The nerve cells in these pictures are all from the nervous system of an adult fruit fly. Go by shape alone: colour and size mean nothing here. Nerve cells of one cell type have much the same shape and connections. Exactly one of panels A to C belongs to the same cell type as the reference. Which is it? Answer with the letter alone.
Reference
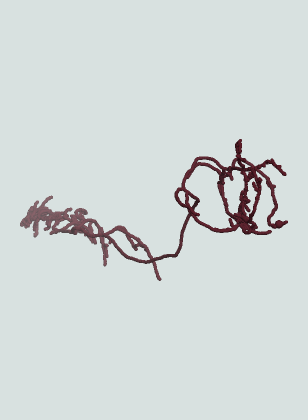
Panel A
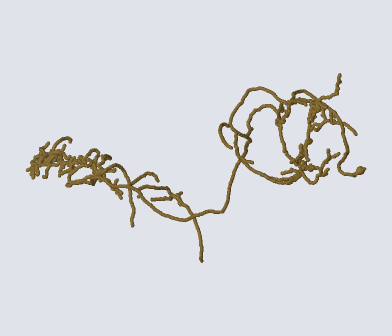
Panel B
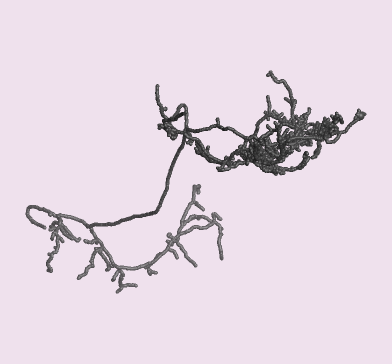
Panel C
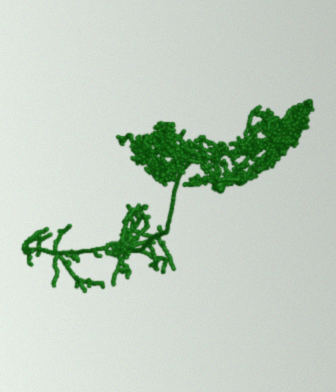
A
